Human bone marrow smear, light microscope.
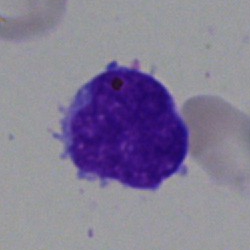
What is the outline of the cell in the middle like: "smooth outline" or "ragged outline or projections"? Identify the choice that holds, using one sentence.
The cell has an edge that is ragged or frayed, or carries projections, blebs or tags.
